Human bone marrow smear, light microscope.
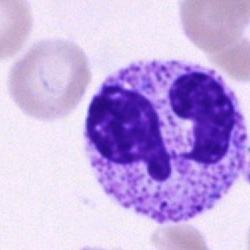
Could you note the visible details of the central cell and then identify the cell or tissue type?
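A round, smooth outline encloses the cell. Its nucleus is divided into two lobes, the right-hand one curved like a kidney with its hollow facing left. The chromatin is dark purple and coarsely clumped. The name is segmented neutrophil.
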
